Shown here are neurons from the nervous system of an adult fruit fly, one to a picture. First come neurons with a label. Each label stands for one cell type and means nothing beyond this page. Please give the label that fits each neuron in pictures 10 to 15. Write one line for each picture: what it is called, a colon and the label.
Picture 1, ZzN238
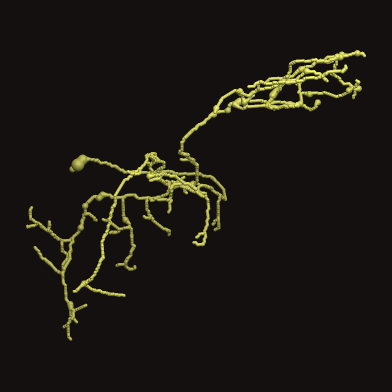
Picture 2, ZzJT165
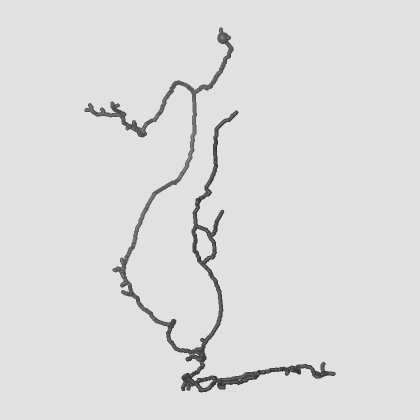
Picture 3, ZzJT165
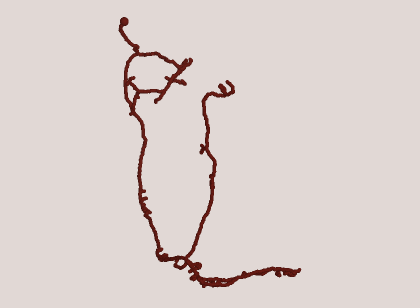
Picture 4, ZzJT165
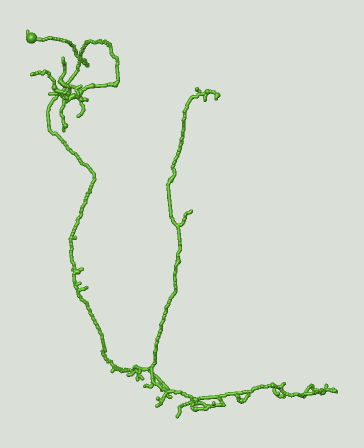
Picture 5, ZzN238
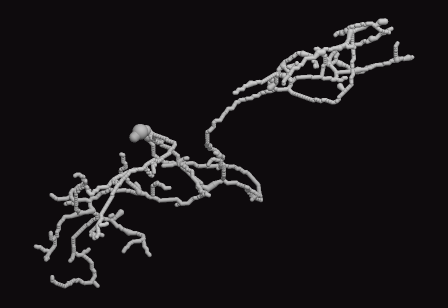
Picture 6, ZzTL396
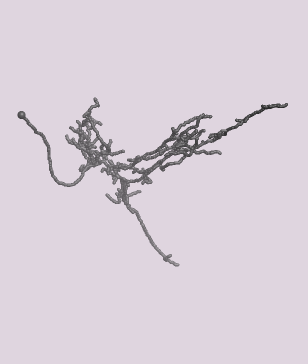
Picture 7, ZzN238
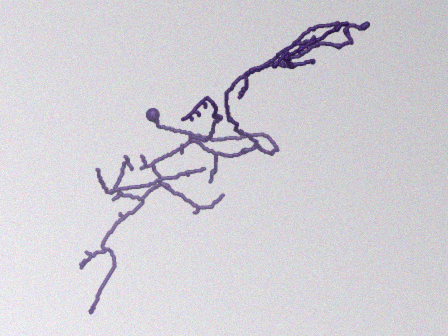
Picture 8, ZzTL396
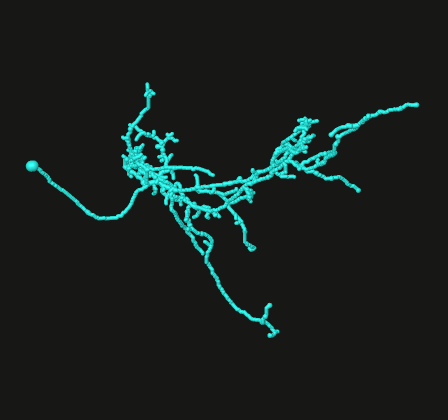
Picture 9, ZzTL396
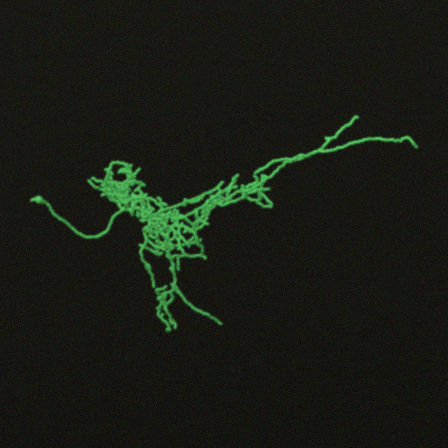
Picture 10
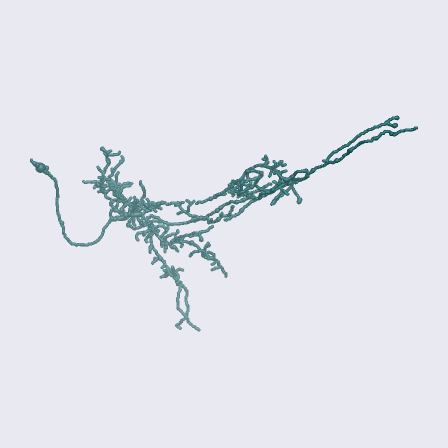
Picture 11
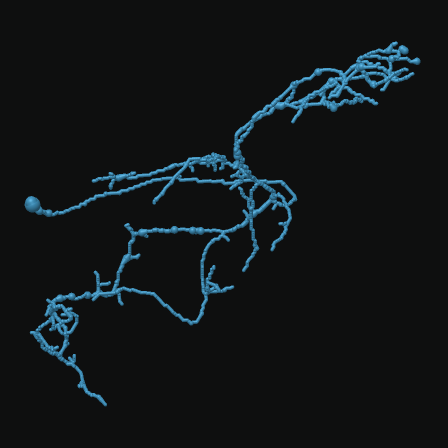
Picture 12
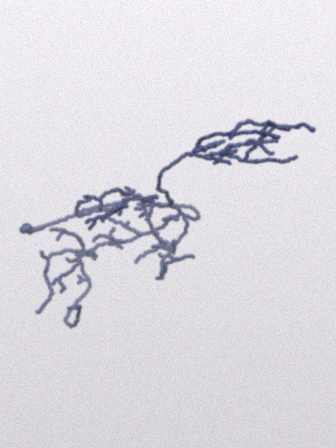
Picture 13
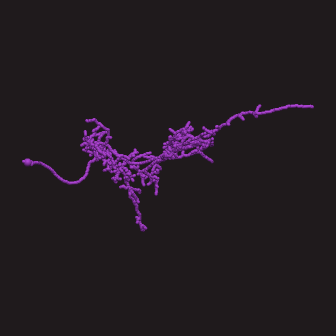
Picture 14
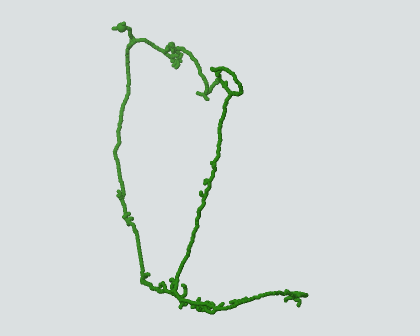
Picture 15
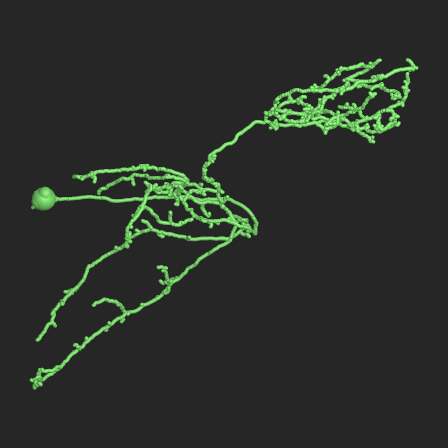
10: ZzTL396
11: ZzN238
12: ZzN238
13: ZzTL396
14: ZzJT165
15: ZzN238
